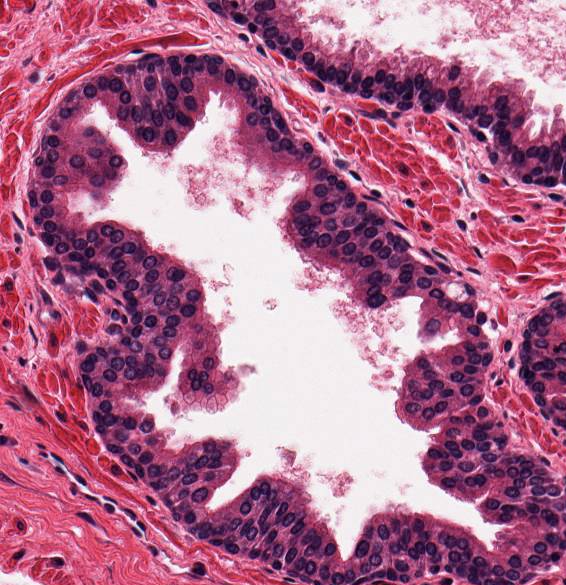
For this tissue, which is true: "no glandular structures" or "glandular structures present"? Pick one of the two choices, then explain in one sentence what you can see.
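Glandular structures present. The gland lining is thrown into folds and papillary projections that jut into the lumen.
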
